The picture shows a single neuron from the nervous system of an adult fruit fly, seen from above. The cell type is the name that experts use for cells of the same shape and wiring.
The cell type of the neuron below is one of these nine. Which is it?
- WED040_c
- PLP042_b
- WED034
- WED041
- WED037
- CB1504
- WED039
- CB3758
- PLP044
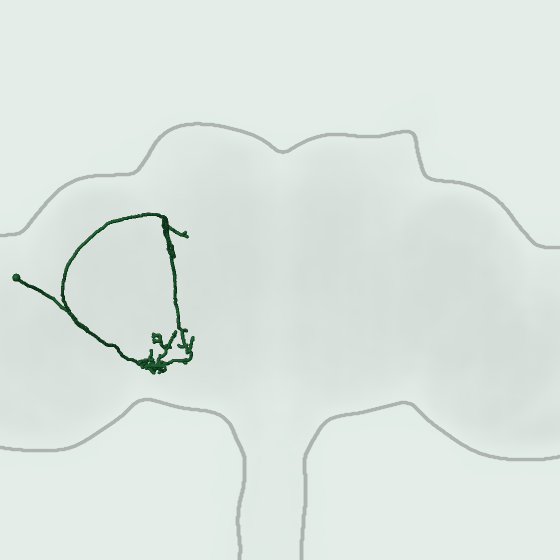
WED040_c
